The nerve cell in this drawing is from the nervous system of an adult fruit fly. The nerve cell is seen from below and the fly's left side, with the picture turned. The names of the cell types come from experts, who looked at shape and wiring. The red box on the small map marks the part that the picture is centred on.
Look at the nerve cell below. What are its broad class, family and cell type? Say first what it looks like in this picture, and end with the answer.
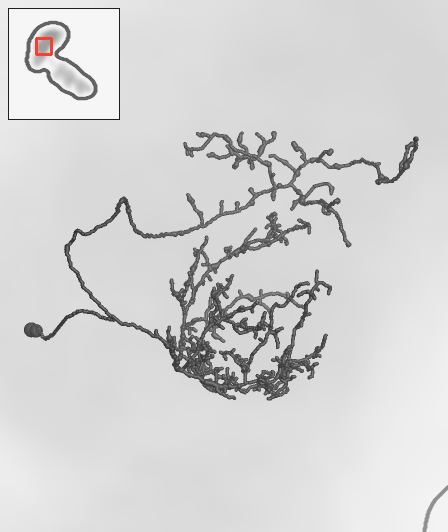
It is in the brain and does not reach the nerve cord. Dozens of branch ends can be seen. Its broad class is central-brain intrinsic neuron. Its family is hemilineage SLPav1_medial. It is of cell type LHAV3e3_b.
